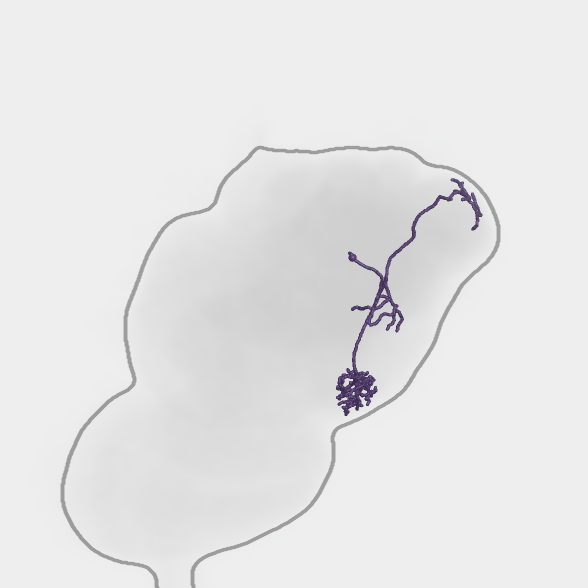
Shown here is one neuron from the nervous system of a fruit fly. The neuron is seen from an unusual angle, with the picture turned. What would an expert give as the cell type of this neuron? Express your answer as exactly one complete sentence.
On the level of cell type, this neuron is CB3340.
